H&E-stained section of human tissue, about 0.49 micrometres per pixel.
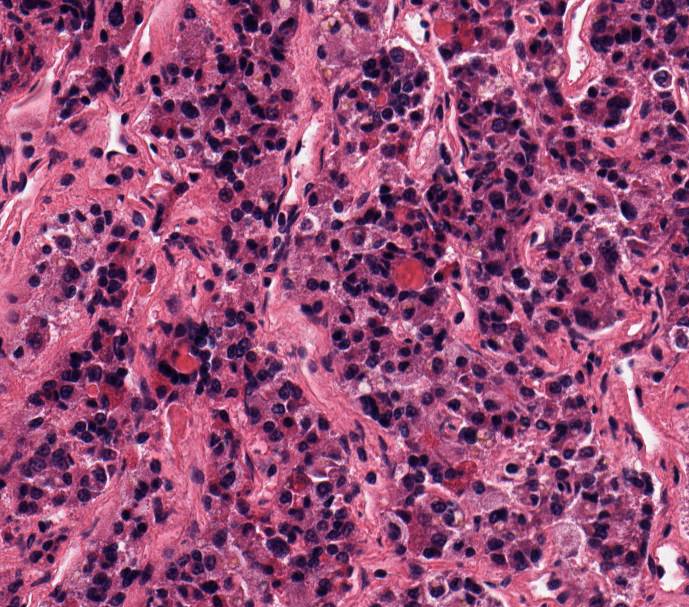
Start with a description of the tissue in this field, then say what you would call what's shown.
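The nuclei are small, round, dark and fairly uniform in size. A few cells, one near the centre and one left of centre, hold a large round glassy bright red cytoplasmic body. There are no glands with open lumens and no surface epithelium. This is pituitary.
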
